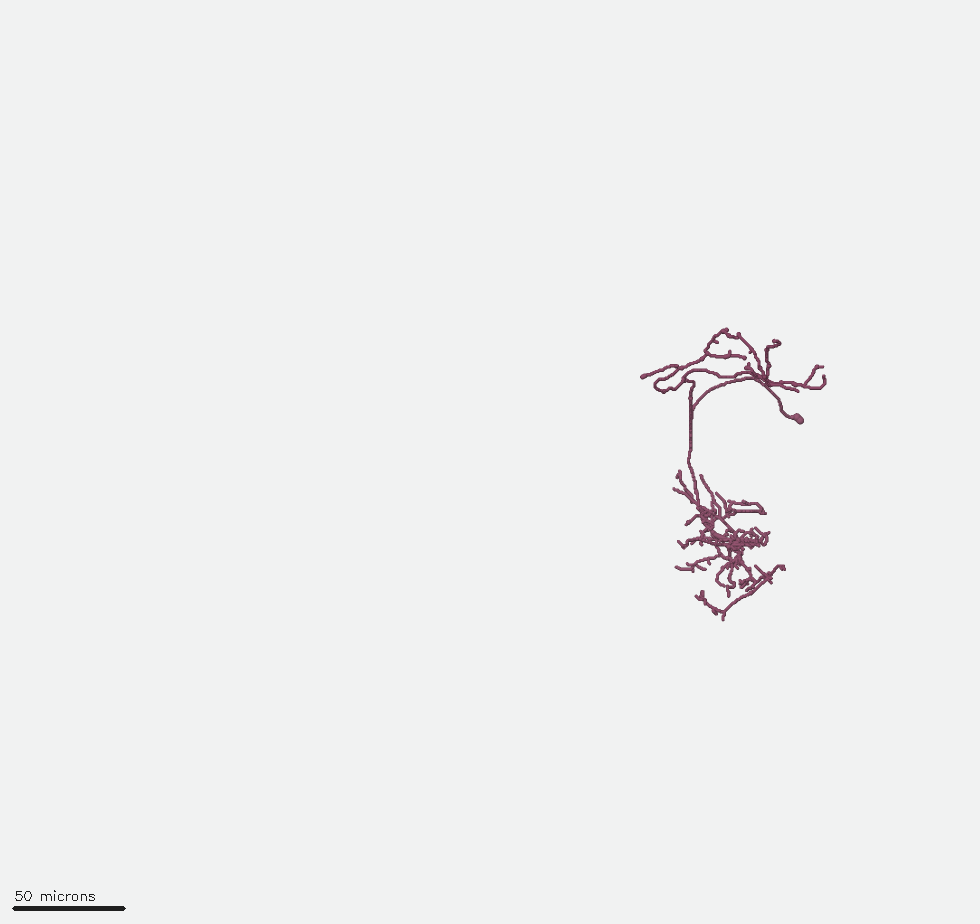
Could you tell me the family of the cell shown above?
hemilineage LALa1_posterior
